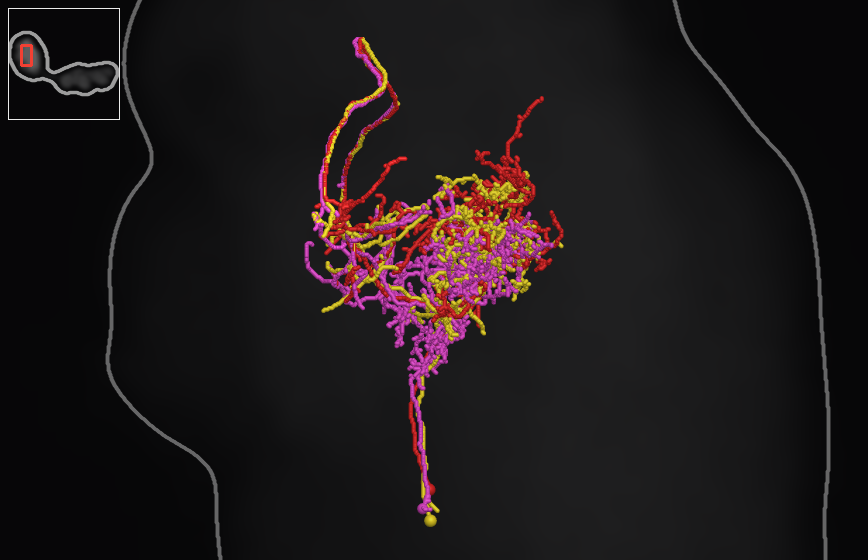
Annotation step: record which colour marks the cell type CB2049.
yellow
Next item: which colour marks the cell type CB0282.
red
